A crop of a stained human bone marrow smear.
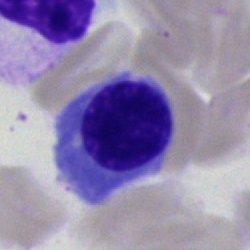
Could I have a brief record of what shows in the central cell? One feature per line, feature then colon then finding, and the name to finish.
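Nucleus: off-centre, pushed toward the right side
Nucleolus: none visible
Cytoplasm: clear medium blue
Granules: none visible in the cytoplasm
Name: erythroblast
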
